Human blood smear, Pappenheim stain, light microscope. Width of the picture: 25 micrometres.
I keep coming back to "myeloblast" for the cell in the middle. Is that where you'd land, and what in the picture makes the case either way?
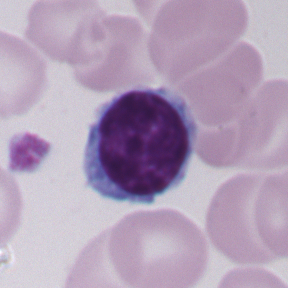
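Let me start with the chromatin: it is dark purple and coarsely clumped.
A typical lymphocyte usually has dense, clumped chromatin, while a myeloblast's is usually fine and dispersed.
So this feature goes with typical lymphocyte, not myeloblast. Next, the nucleus itself: it is round in outline, with no notch or indentation, and about 9 micrometres across.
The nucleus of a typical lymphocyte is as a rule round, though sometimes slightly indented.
Its round shape here sides with typical lymphocyte. No distinct nucleolus can be seen.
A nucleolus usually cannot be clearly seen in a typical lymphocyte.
That also fits typical lymphocyte. Then the proportions: the nucleus fills about 70% of the cell's area, and the pale blue cytoplasm forms a thin rim, wider on the left of the nucleus than on the right.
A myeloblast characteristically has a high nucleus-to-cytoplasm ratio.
So this point does not count against myeloblast. The cell's edge is slightly ragged on the left side, which I leave unweighed. Taken together, myeloblast does not fit; the cell is a typical lymphocyte.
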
